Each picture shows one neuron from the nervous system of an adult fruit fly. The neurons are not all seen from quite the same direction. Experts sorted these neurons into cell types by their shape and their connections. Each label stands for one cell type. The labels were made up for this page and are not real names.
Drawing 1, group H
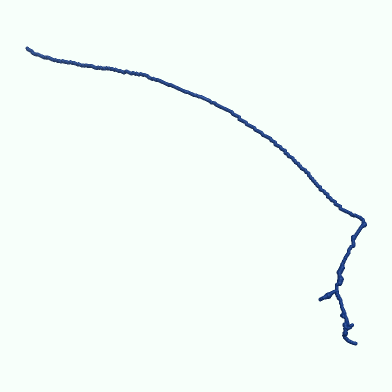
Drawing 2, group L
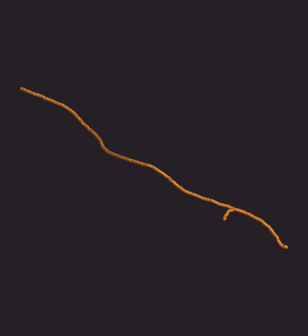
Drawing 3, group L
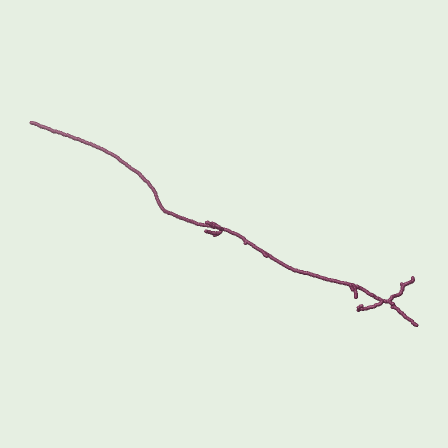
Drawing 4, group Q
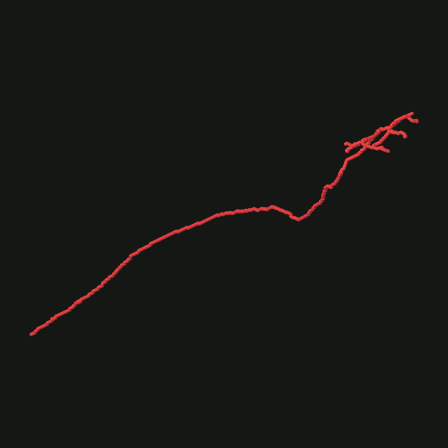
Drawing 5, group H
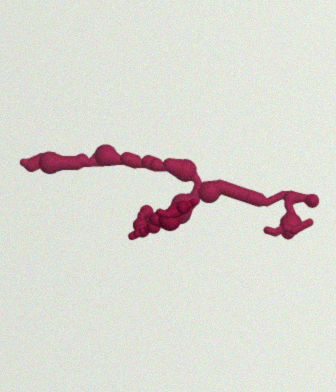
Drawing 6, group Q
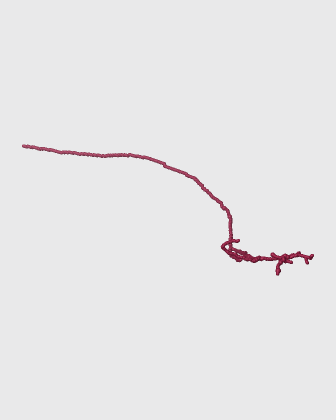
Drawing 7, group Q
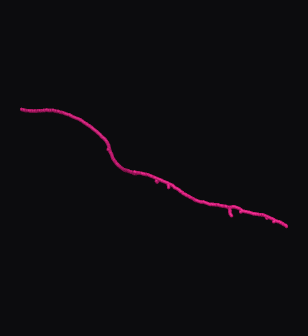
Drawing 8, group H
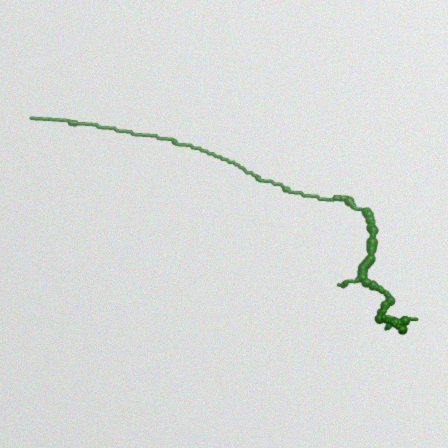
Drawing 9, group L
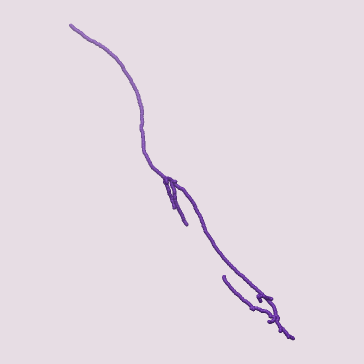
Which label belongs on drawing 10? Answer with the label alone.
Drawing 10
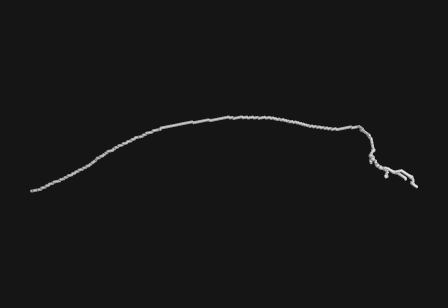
group H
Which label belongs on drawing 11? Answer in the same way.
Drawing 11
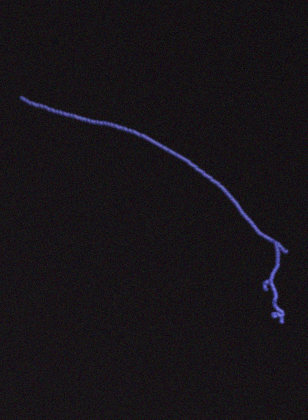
group H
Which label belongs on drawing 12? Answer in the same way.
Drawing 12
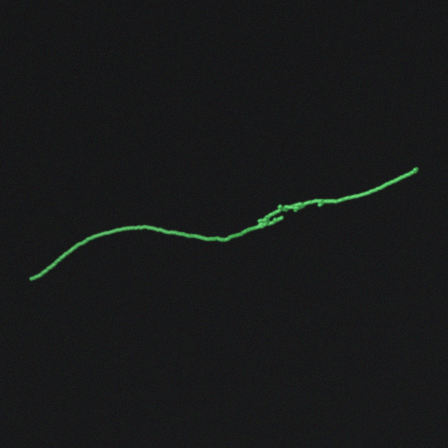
group Q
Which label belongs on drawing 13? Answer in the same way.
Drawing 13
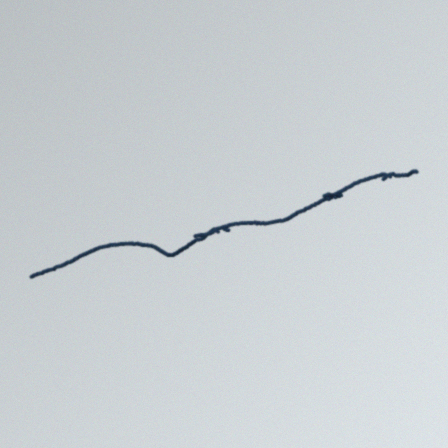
group Q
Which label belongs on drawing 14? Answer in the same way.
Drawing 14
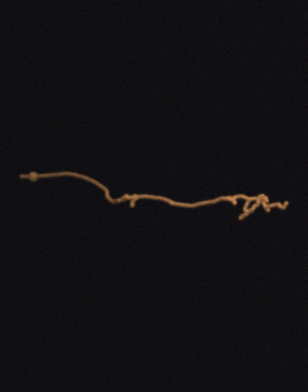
group L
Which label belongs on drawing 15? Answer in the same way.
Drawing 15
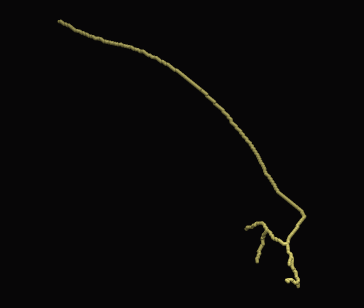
group H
